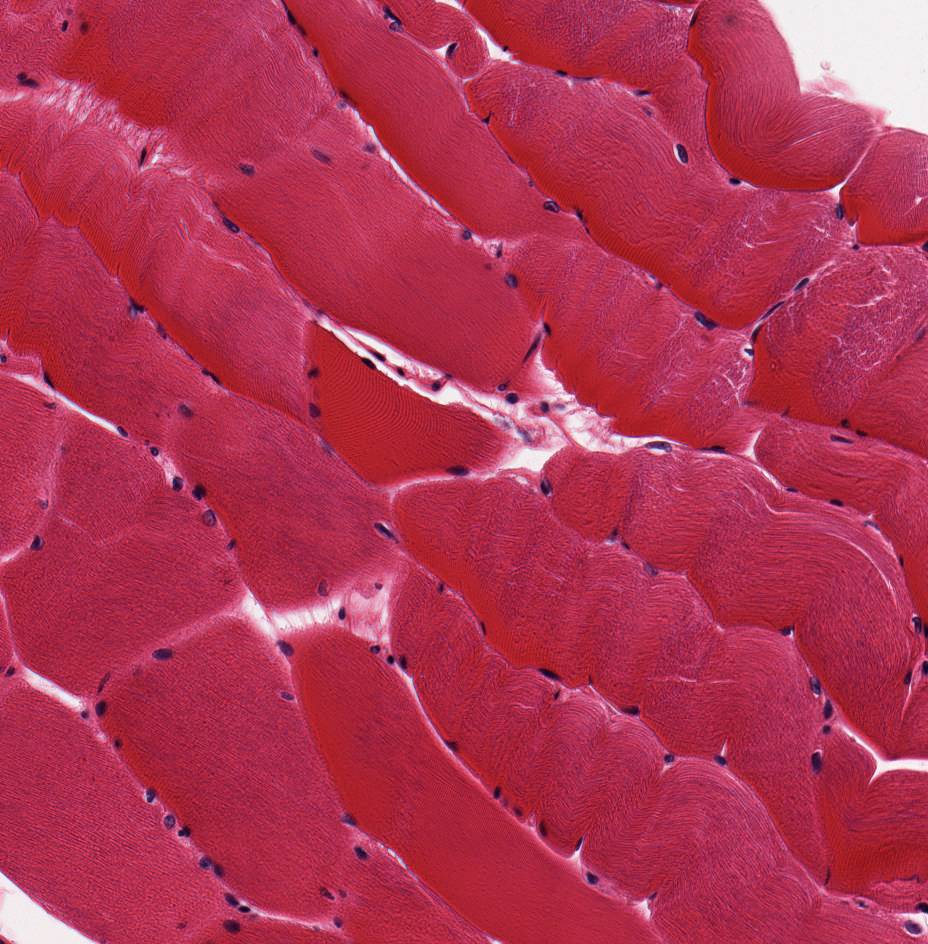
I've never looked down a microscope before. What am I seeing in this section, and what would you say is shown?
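Long muscle fibres fill the whole field, lying side by side and running diagonally from upper left to lower right. Their cytoplasm stains a deep, even red, and if you look closely you can make out fine transverse striations across them. The nuclei are small, dark and elongated, sitting at the edges of the fibres. This is skeletal muscle.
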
